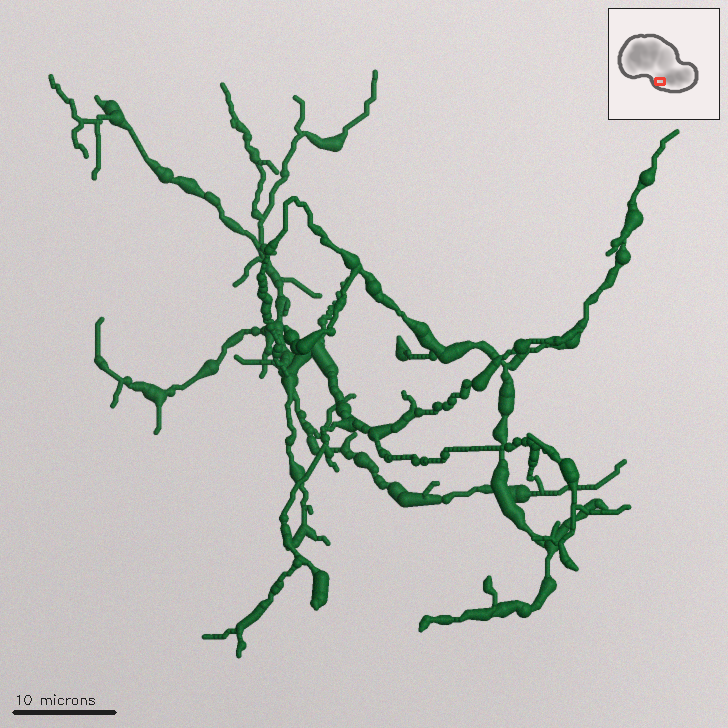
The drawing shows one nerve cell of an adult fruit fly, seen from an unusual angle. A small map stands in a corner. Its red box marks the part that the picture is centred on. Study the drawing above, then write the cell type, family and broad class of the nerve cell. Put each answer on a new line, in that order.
IN20A.22A076
hemilineage 20A.22A
nerve-cord intrinsic neuron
